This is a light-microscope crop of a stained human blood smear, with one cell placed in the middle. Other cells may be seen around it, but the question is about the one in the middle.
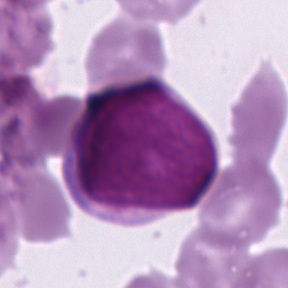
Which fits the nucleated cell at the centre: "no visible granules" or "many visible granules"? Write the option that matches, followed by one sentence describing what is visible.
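No visible granules. No granules are seen in the cytoplasm.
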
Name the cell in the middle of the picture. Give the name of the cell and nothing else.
myeloblast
